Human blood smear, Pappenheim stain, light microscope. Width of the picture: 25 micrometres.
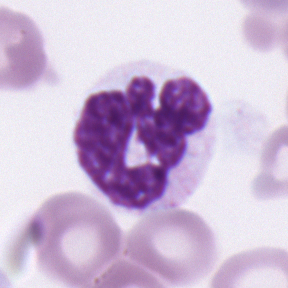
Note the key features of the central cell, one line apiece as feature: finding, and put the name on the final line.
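Outline: round, smooth
Nuclear lobes: in a ring around a small pale central gap
Granules: fine, sparse, pinkish, in cytoplasm
Vacuoles: none seen
Name: segmented neutrophil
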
